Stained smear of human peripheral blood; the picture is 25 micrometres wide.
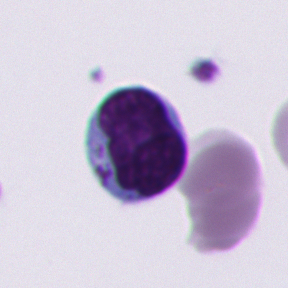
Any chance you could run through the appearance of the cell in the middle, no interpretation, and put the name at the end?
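To begin, the nucleus fills most of the cell, its chromatin dense and dark purple throughout. Next, a narrow rim of cytoplasm remains, seen as a pale bluish crescent on the left. Also, a few dark purple granules lie there. The cell is a typical lymphocyte.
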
